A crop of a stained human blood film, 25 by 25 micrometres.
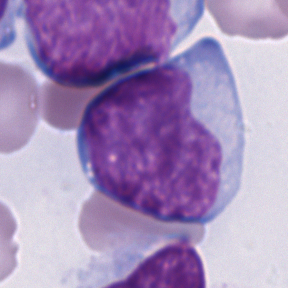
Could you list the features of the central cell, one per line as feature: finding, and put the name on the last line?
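Nucleus: fills most of the cell
Nuclear outline: irregular, the right border uneven
Chromatin: finely stippled, no coarse dark clumps
Cytoplasm: mostly on the right of the nucleus
Name: myeloblast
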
